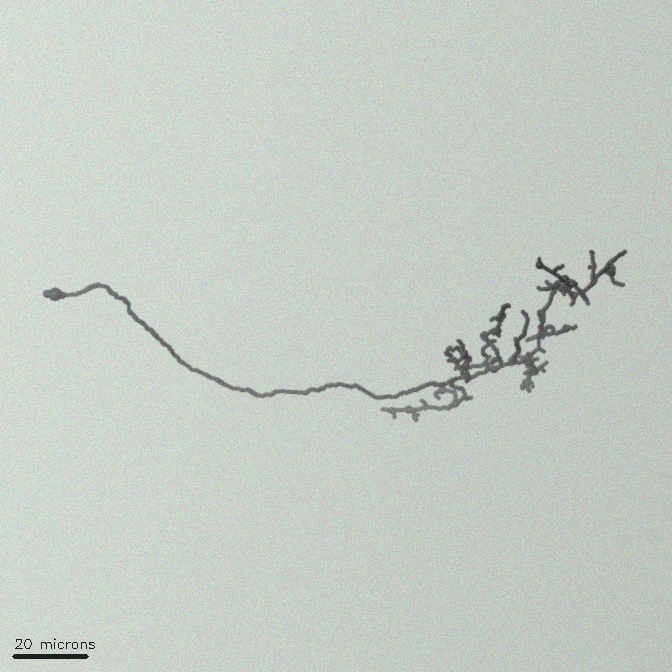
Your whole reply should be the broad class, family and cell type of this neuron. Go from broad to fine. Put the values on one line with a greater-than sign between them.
optic-lobe intrinsic neuron > Cm > Cm15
